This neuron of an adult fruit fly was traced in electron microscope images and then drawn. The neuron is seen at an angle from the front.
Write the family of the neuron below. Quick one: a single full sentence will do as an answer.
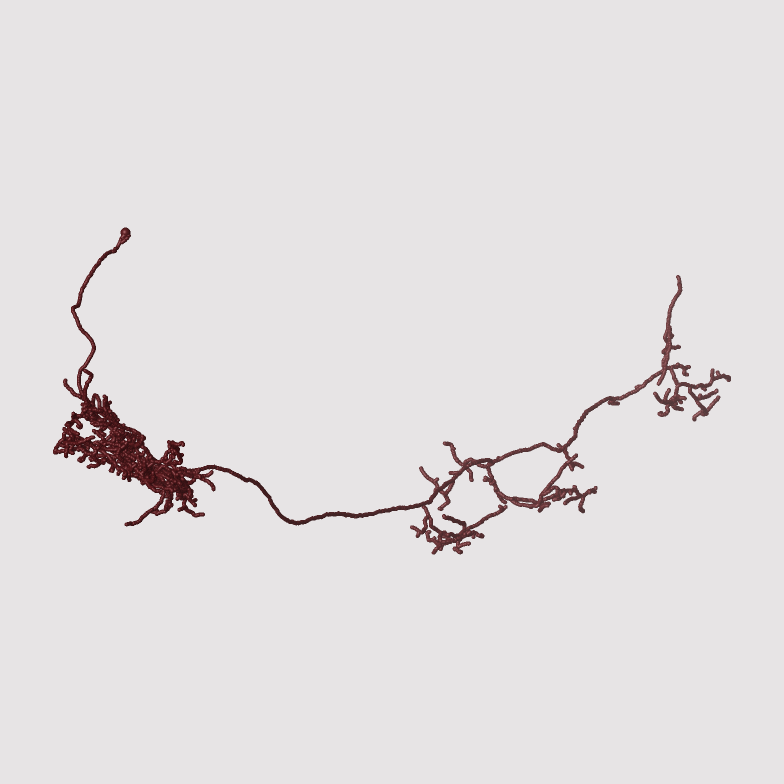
The family that includes this neuron is hemilineage 17A.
